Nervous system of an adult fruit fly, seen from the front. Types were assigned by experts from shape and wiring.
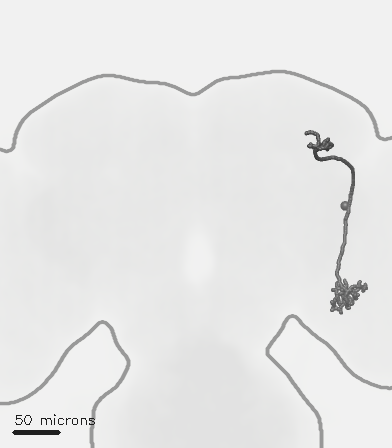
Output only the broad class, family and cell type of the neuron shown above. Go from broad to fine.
visual projection neuron; hemilineage VPNd2; LC10c-1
